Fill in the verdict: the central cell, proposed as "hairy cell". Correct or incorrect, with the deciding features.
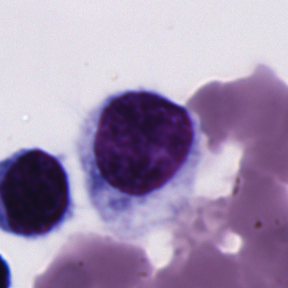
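The cytoplasm here is pale blue, its outer edge ragged and frayed rather than sharply bounded, and it shows no distinct coarse red-purple granules.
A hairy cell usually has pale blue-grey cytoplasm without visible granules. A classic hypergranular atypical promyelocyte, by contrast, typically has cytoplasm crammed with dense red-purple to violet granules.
So hairy cell fits, and atypical promyelocyte doesn't.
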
